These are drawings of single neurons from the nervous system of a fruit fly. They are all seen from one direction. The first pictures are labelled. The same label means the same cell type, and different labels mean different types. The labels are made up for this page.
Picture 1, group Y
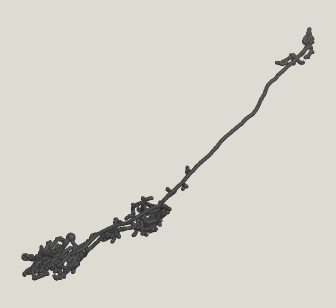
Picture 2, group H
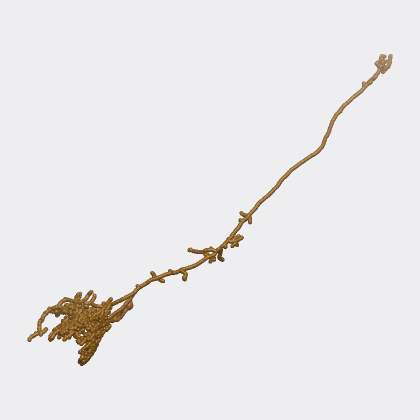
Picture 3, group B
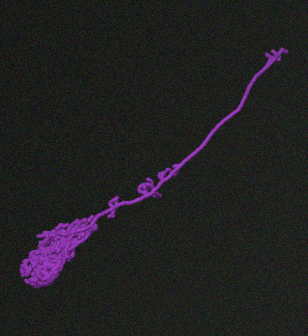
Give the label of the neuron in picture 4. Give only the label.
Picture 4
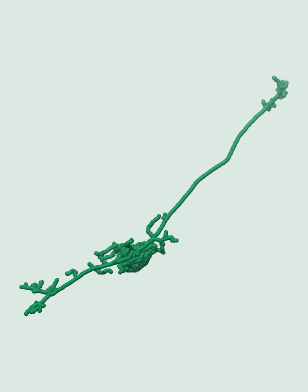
group Y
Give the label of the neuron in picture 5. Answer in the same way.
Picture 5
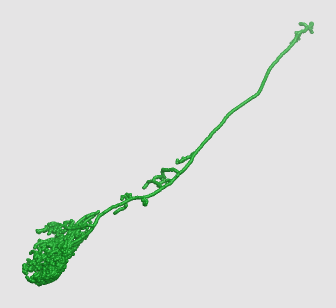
group B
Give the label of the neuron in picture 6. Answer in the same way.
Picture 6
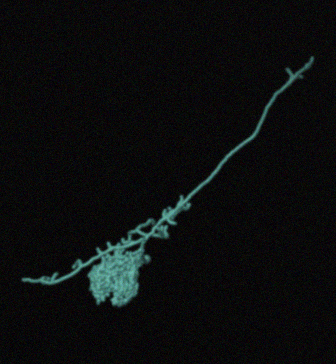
group B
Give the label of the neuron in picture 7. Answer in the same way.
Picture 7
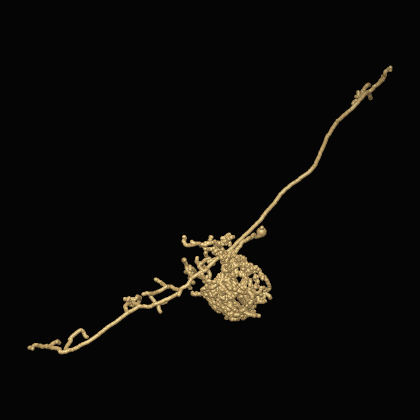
group B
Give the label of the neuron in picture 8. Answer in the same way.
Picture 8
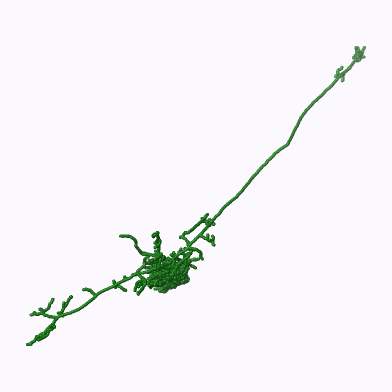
group Y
